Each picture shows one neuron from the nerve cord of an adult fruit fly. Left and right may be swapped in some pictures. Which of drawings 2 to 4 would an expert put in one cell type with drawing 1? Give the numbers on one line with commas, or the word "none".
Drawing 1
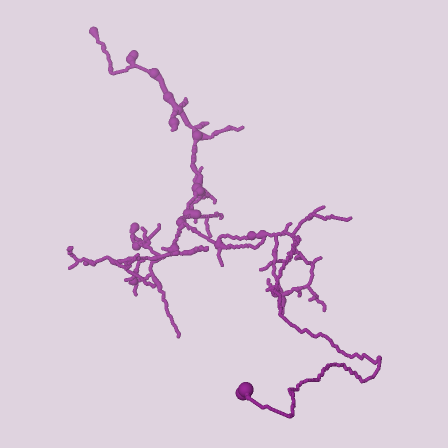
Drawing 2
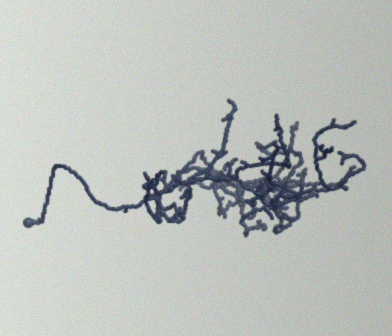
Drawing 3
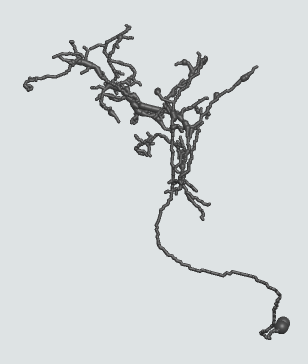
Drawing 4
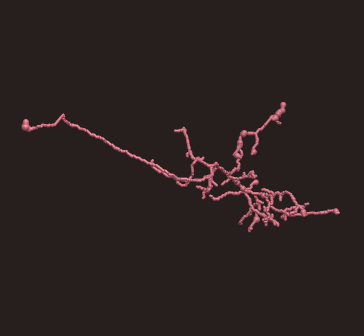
4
